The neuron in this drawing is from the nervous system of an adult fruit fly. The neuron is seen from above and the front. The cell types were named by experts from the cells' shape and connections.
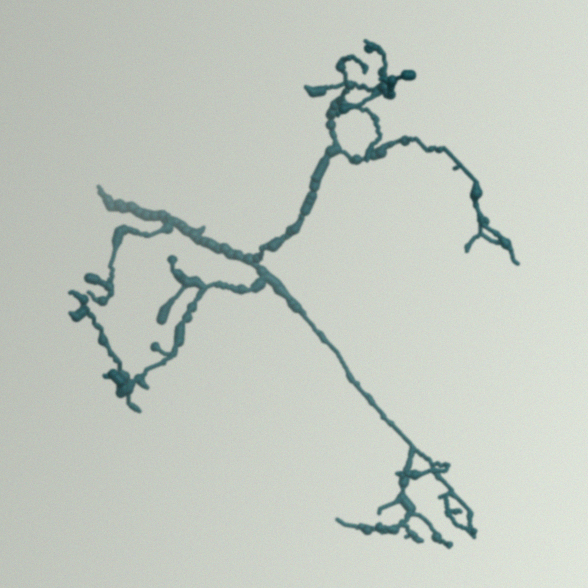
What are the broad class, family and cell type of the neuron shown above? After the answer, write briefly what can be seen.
It is a sensory neuron entering the nerve cord. Its family is called class mechanosensory proprioceptive. The cell type is SNpp51. The drawing shows no cell body. The picture shows dozens of branch ends.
